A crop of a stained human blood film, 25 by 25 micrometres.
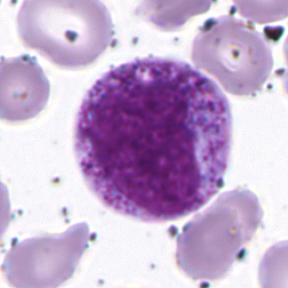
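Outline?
Round and smooth.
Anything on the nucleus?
A shallow indentation on its right side.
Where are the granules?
Over the nucleus as well as in the cytoplasm, which is pale lilac between them.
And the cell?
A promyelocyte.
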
